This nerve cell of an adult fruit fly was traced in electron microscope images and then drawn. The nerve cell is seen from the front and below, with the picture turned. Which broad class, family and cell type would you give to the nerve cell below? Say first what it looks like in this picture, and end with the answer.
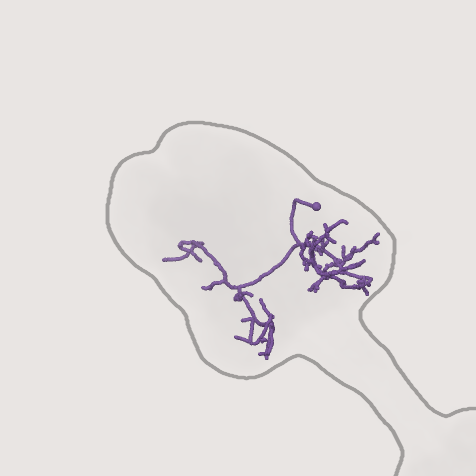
As drawn here it is wider than it is tall. This is a nerve-cord intrinsic neuron. The family is hemilineage 08B. Its cell type is IN08B040.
